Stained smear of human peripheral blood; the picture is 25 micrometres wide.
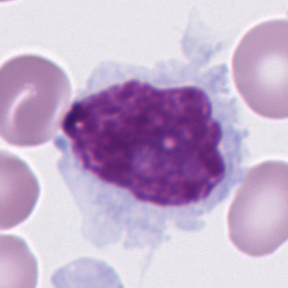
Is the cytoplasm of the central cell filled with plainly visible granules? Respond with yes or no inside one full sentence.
No, this cell has a cytoplasm without visible granules.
